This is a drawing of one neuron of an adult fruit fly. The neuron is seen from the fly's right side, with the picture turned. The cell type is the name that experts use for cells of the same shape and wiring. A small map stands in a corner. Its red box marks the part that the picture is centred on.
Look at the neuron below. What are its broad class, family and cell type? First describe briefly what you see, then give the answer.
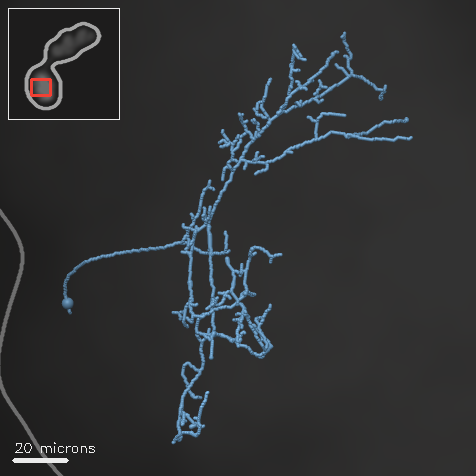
By the scale bar it is about 160 microns tall in this view. The picture shows dozens of branch ends. Its broad class is central-brain intrinsic neuron. Its family is hemilineage LALa1_anterior. It is of cell type LAL056.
